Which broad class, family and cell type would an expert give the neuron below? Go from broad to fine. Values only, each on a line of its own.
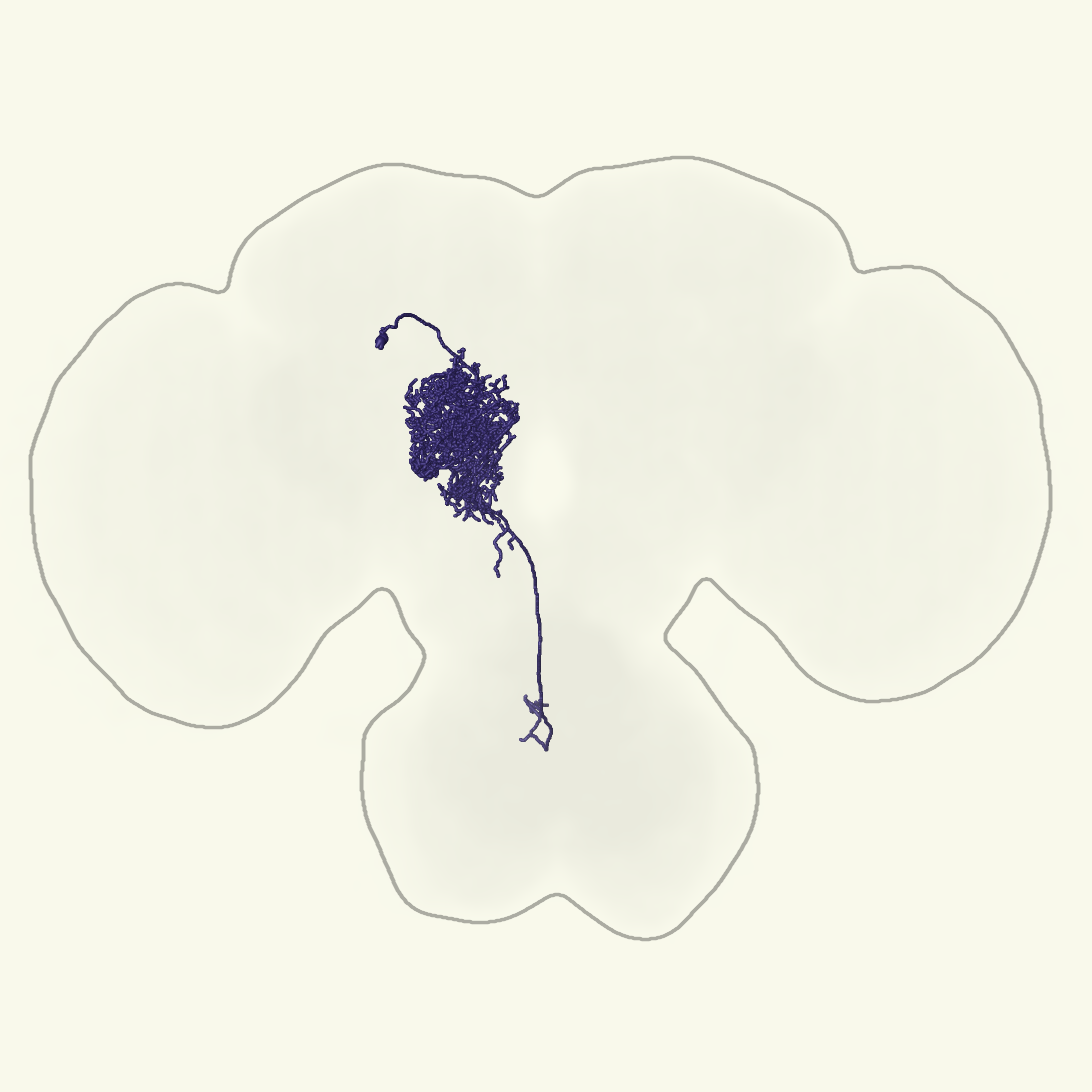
descending neuron
hemilineage WEDd1
DNa03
